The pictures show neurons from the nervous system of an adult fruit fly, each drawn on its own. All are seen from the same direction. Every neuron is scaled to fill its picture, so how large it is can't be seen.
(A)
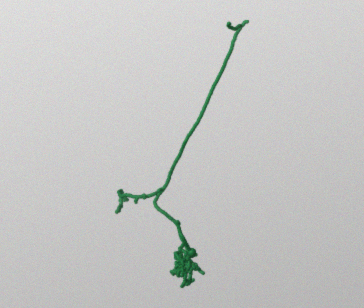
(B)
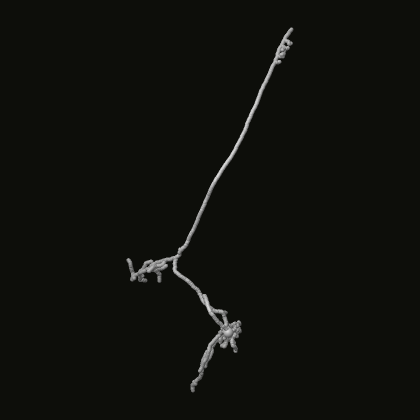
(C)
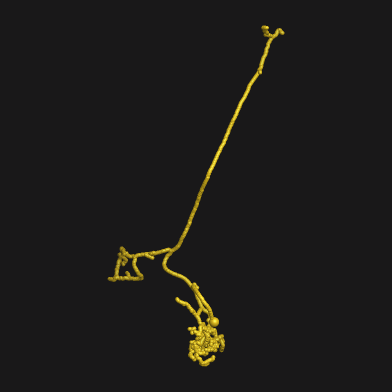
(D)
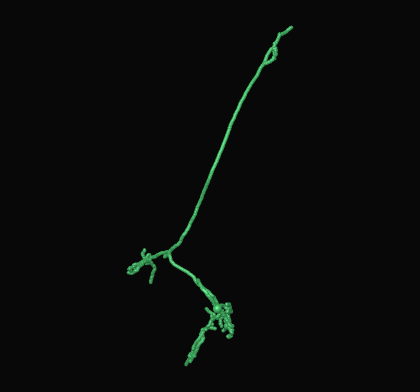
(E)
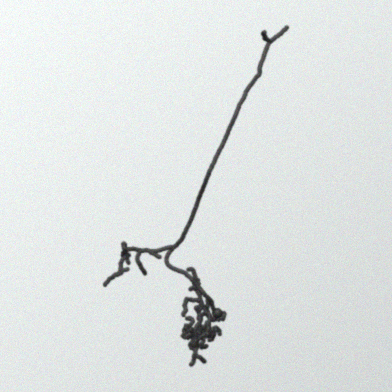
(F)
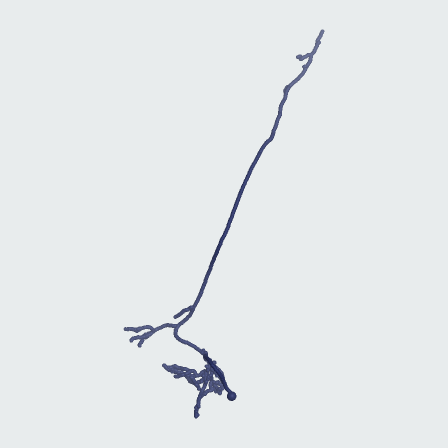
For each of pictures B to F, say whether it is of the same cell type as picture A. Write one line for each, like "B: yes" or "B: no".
B: no
C: yes
D: no
E: yes
F: no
